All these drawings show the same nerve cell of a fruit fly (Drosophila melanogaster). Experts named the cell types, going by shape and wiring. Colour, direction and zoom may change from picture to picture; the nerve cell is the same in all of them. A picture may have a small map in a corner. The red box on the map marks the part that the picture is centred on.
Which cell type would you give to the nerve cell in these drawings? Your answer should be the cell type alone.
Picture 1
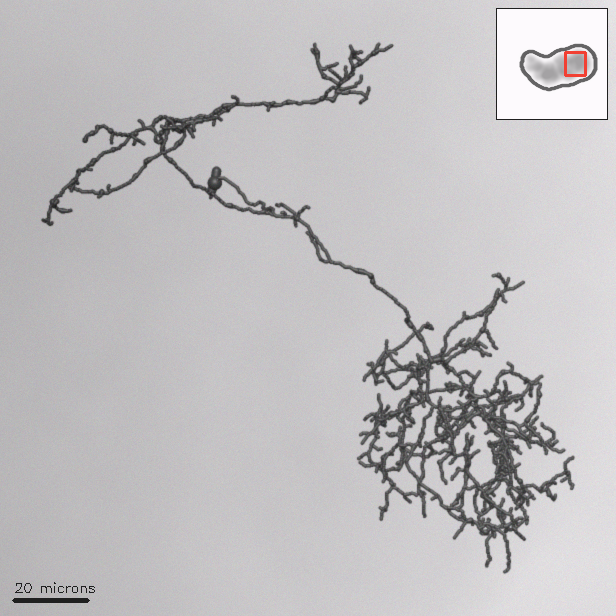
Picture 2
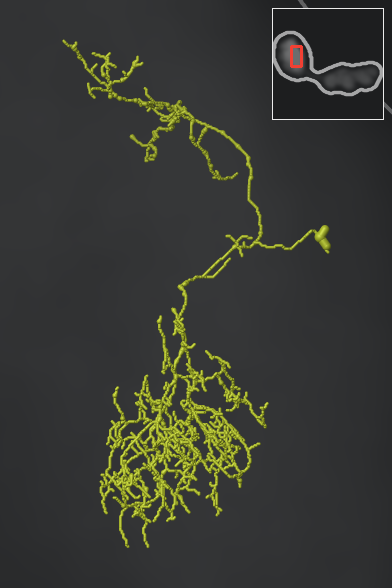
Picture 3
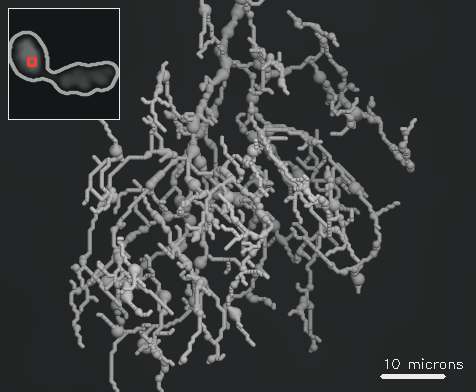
LC37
